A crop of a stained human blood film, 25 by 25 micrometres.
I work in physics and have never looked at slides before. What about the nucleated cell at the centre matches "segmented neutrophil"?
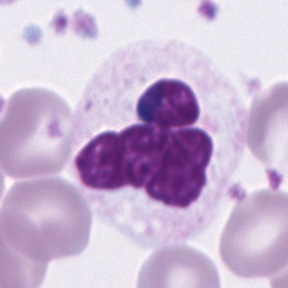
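Two features in the picture go with a segmented neutrophil. No nucleoli are visible in the nucleus.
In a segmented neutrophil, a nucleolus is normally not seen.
The cytoplasm is abundant and very pale pink.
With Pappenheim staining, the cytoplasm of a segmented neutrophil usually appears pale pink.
Also seen are a round, smooth cell outline and dense, dark purple chromatin.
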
